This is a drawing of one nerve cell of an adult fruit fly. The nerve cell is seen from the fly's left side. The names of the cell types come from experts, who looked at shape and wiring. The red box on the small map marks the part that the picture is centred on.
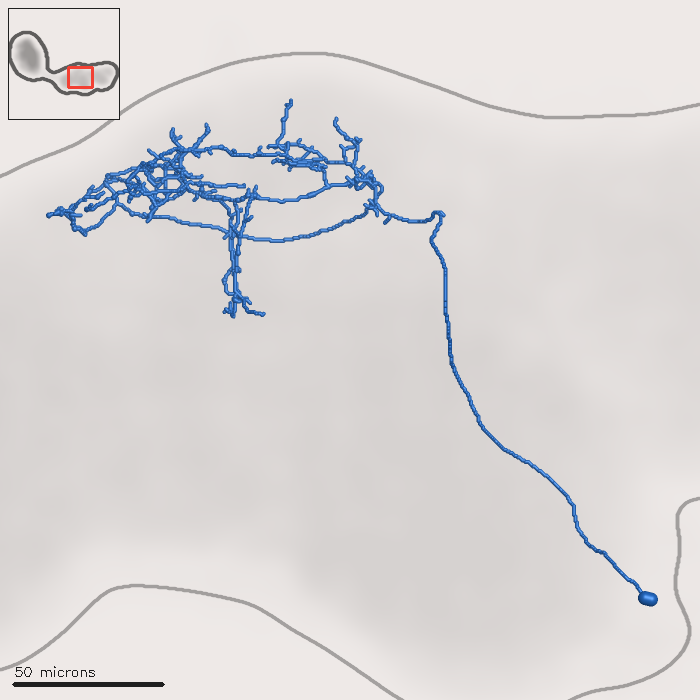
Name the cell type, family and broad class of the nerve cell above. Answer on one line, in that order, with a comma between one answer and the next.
IN06A081, hemilineage 06A, nerve-cord intrinsic neuron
